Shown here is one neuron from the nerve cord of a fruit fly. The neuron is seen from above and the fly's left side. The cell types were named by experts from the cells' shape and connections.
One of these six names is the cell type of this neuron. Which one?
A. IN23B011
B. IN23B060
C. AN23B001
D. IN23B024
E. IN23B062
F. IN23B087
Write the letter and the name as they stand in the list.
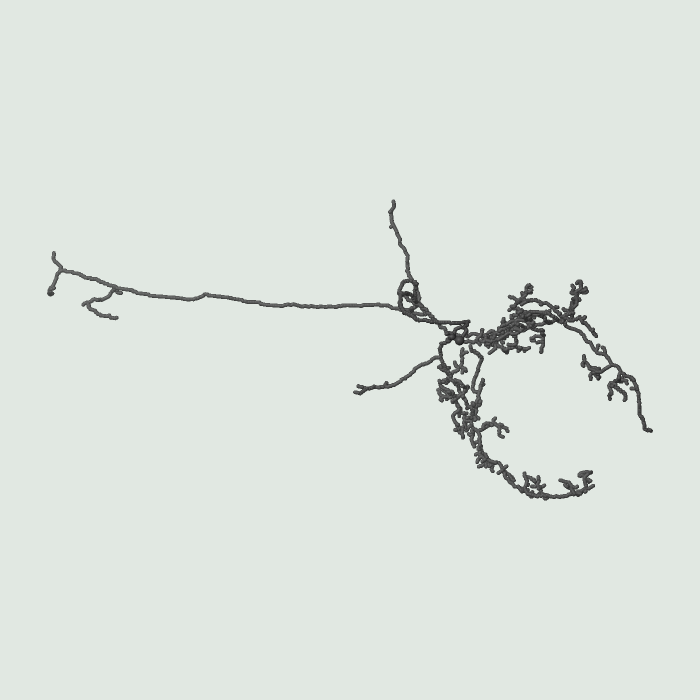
B. IN23B060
